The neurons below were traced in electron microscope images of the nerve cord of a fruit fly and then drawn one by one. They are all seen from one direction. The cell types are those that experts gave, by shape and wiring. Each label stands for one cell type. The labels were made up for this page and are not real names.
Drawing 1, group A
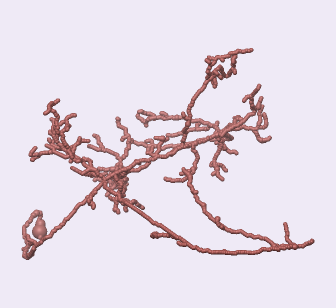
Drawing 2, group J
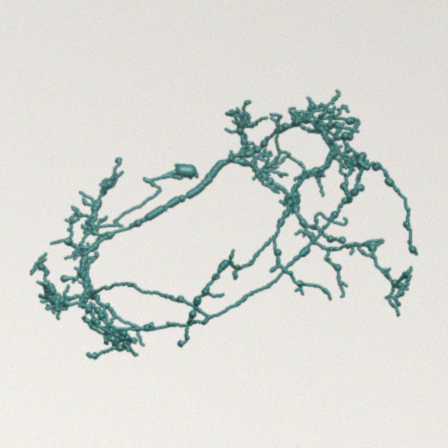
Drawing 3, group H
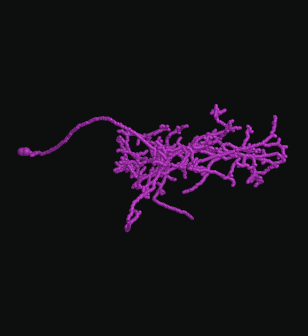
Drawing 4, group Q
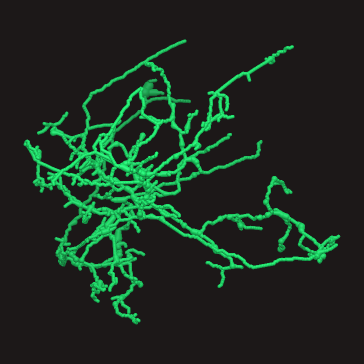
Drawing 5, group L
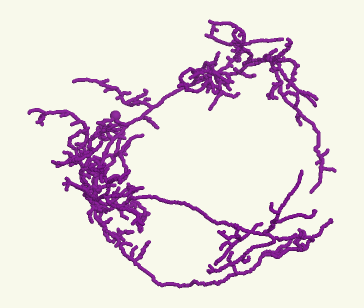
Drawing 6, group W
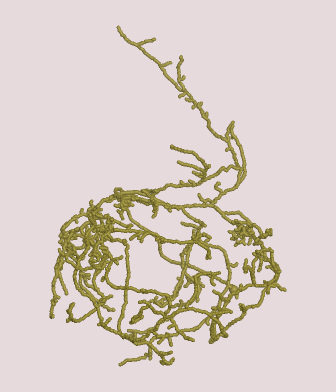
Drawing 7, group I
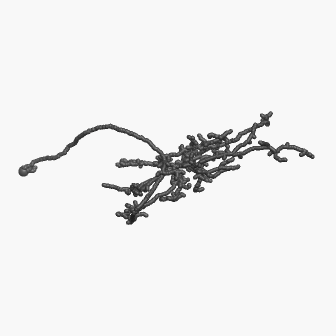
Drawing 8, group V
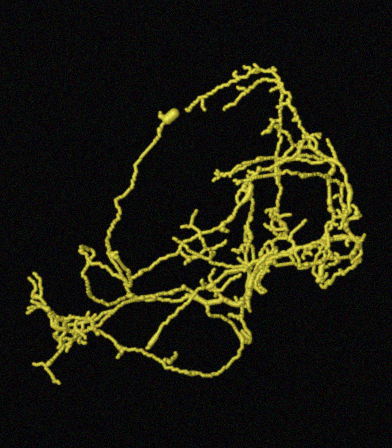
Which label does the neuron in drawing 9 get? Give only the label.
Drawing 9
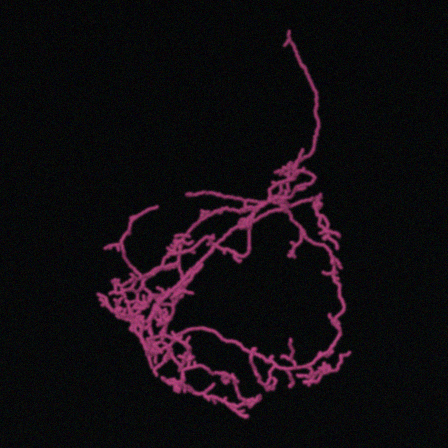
group L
